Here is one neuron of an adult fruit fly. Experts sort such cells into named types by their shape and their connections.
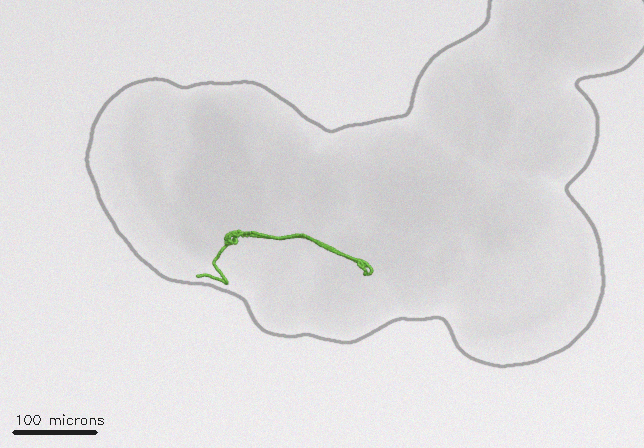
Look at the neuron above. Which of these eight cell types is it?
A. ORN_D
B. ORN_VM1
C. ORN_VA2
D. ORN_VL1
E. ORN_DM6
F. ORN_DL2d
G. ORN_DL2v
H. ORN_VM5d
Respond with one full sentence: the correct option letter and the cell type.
Of all the options, it is F, ORN_DL2d, that is the neuron's cell type.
